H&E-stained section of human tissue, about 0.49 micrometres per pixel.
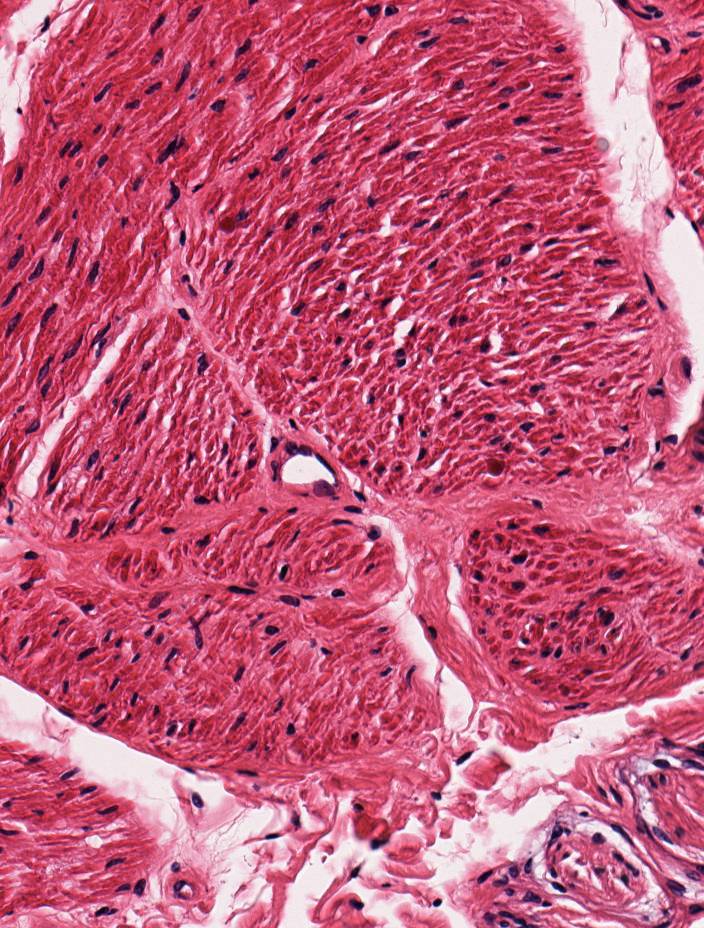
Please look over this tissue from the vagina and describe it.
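Bundles of smooth muscle, cut in different planes and separated by thin connective tissue septa, make up the field. In the upper left, the muscle cells are cut lengthwise and run obliquely in parallel; their nuclei are elongated and dark-staining. The cytoplasm of the muscle cells is deeply eosinophilic.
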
